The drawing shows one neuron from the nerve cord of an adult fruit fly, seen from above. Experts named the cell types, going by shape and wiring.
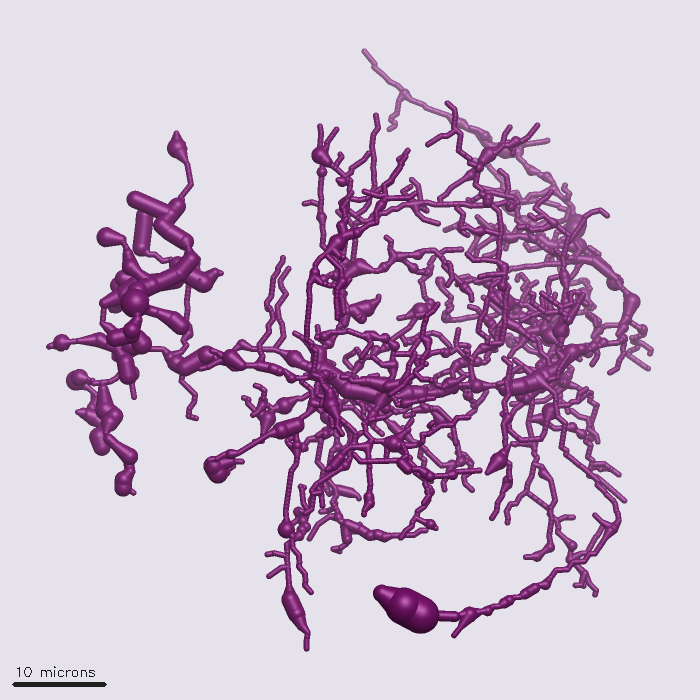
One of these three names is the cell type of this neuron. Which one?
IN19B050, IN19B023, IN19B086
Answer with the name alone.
IN19B050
